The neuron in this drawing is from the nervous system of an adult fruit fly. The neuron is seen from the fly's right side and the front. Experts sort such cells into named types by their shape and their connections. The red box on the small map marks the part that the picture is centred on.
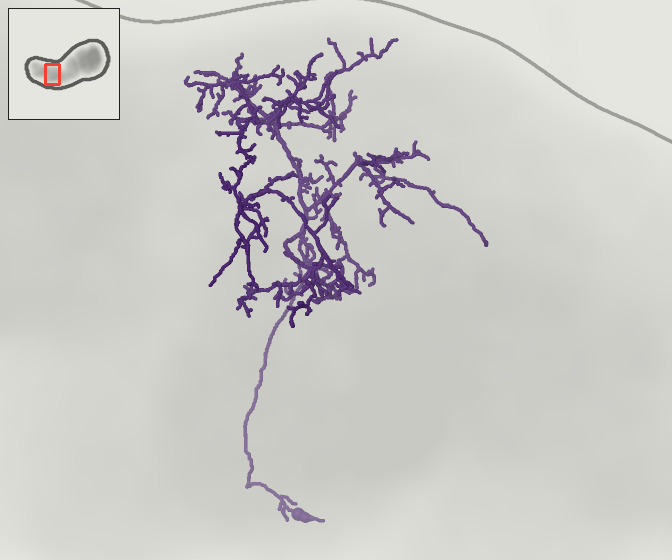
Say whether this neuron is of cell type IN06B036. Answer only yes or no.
yes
